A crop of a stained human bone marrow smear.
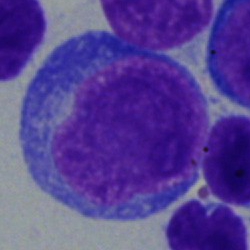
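Blast: the cell in the middle of a stained human bone marrow smear under the light microscope. Its nucleus lies off-centre, toward the right of the cell, and has a shallow indentation on its left side. A paler zone of cytoplasm lies against this indentation. The rim of cytoplasm is widest on the left side of the cell.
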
